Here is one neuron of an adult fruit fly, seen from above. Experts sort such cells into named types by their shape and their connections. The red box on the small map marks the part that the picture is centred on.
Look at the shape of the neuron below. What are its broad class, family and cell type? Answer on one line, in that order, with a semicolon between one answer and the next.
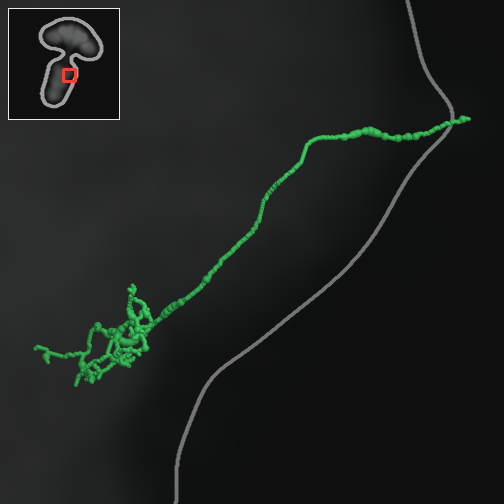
sensory neuron entering the nerve cord; class mechanosensory tactile; SNta04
